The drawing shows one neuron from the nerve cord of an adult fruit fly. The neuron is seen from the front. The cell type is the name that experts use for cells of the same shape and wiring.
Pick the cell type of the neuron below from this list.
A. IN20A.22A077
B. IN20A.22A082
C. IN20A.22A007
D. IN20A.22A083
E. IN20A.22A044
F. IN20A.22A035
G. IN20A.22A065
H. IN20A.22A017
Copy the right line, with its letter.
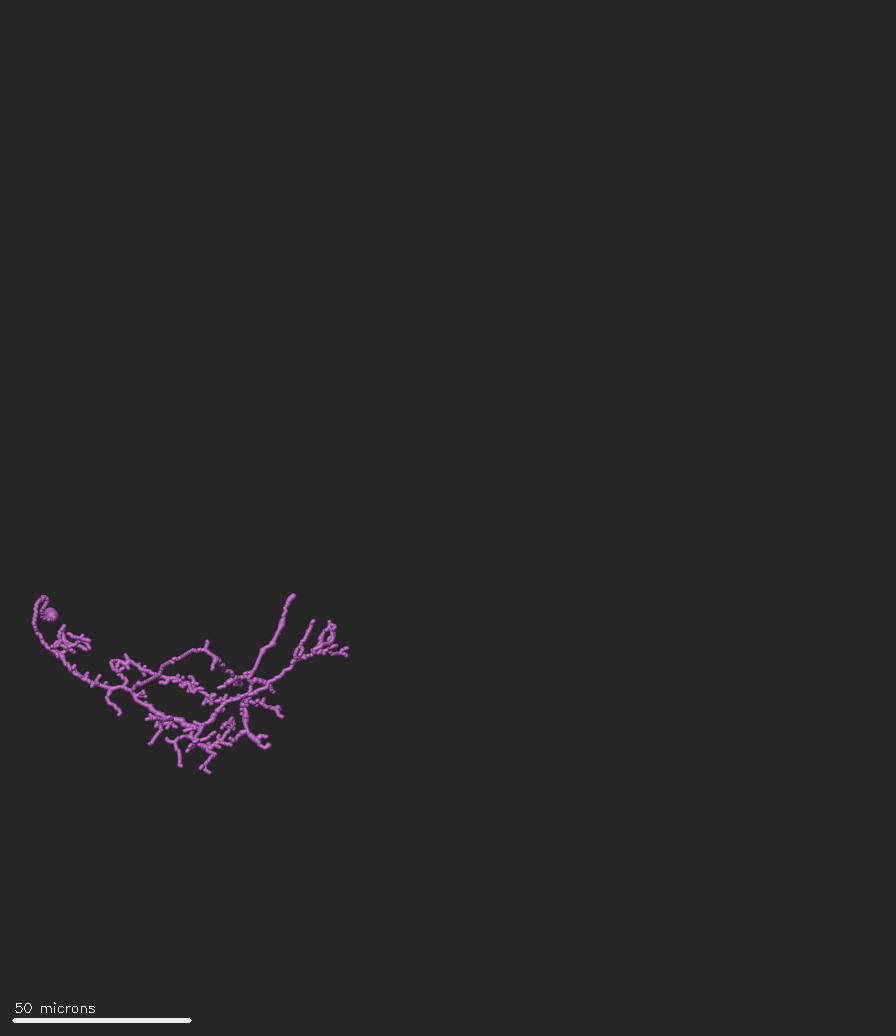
B. IN20A.22A082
